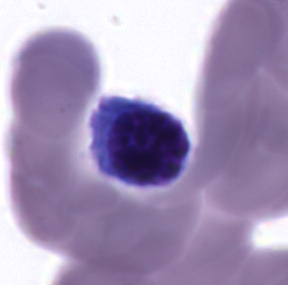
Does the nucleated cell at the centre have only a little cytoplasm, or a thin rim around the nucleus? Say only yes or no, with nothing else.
Yes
